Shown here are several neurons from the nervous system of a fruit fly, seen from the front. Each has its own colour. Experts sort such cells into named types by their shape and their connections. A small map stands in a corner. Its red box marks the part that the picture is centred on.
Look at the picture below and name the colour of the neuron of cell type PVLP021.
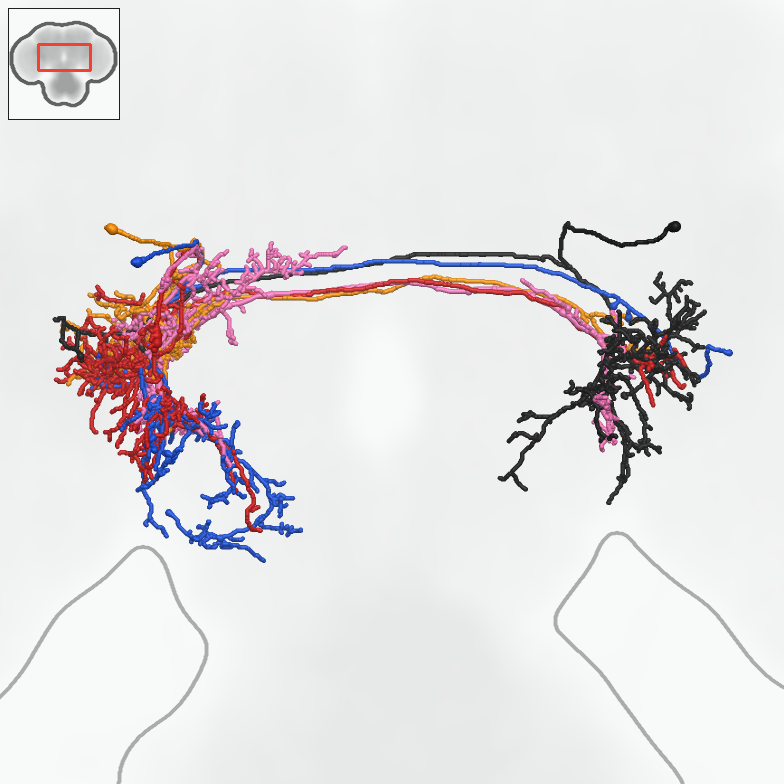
red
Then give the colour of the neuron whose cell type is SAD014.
blue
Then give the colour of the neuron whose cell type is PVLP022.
pink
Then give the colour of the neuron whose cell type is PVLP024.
orange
